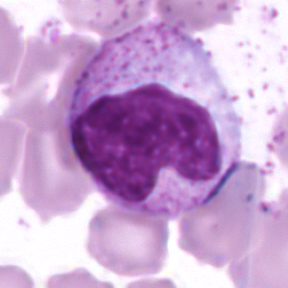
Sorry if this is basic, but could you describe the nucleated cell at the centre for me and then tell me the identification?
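The nucleus is kidney-shaped, with a single notch on its lower right side. It sits toward the lower left, so the broadest band of cytoplasm lies above it. The cytoplasm is pale pinkish-lilac and carries fine reddish-purple granules scattered throughout. This cell is a metamyelocyte.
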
